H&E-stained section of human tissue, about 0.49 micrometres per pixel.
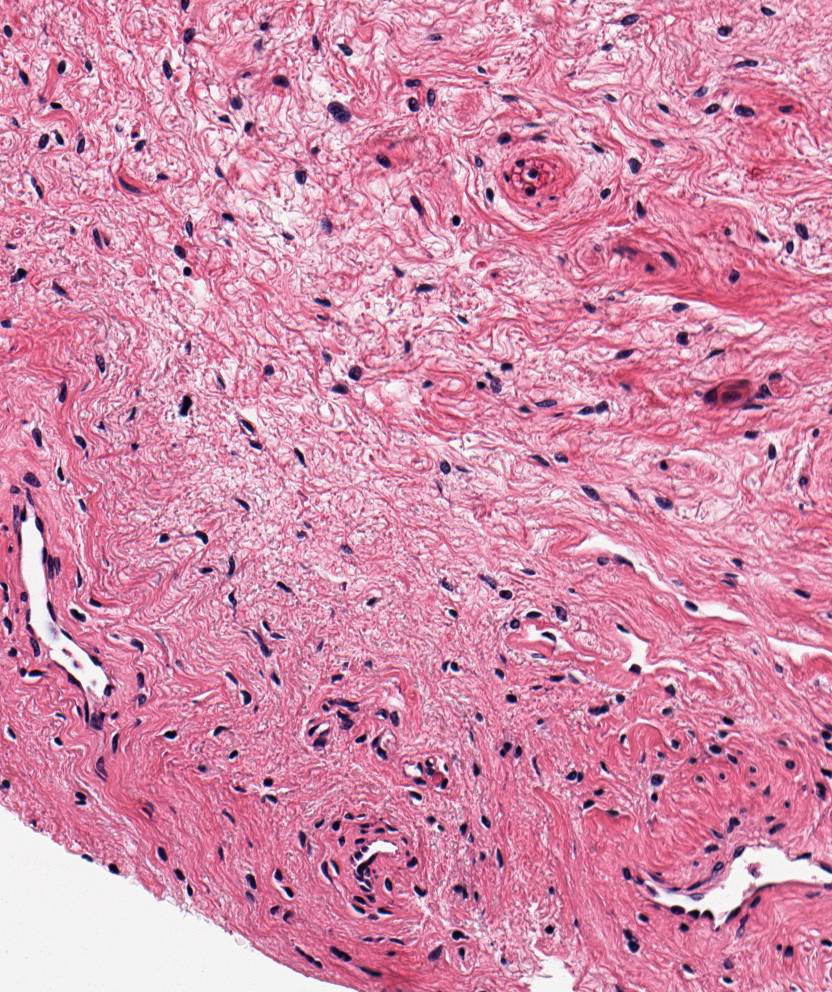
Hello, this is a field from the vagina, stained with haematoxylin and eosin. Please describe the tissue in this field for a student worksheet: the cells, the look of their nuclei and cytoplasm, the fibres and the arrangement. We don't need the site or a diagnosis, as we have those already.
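Looking across it, everything I see is pink fibrous stroma, and I can't find epithelium anywhere. The collagen fibres are wavy, interlacing in irregular bundles. Stromal nuclei are few and far between: small, dark and spindle-shaped. Down in the lower left corner the tissue stops at an edge, with blank slide beyond.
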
